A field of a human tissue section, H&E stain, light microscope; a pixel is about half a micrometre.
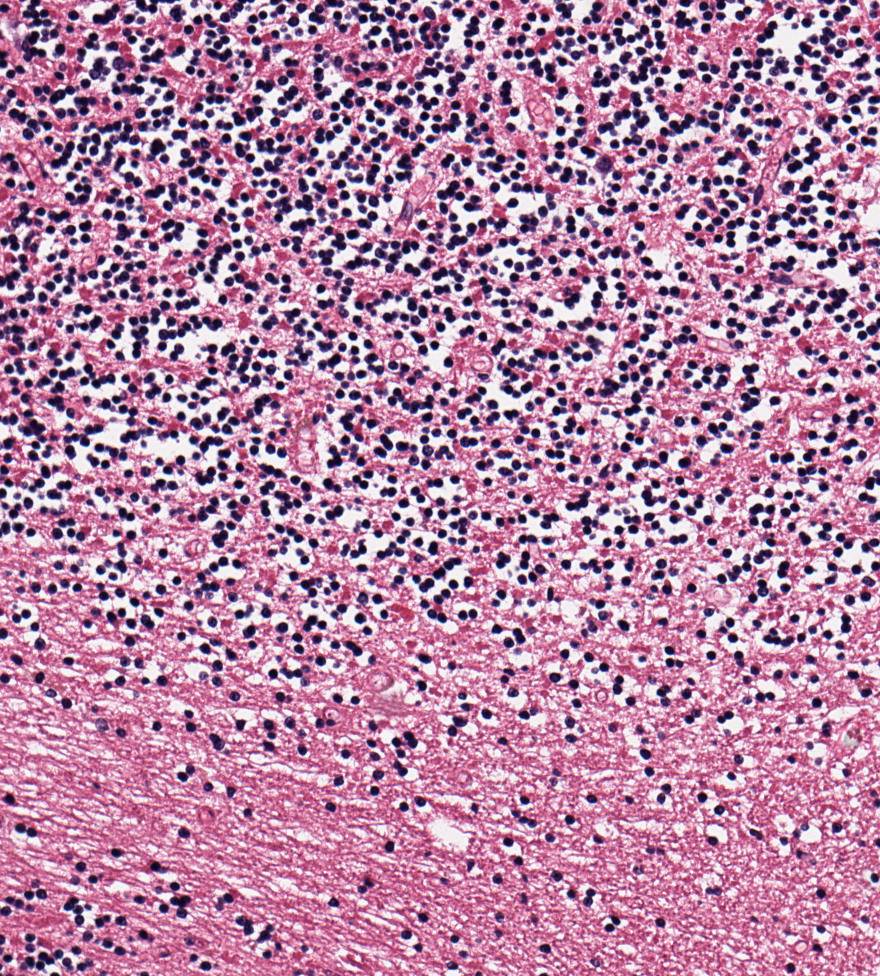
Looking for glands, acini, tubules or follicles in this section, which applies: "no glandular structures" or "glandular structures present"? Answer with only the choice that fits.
No glandular structures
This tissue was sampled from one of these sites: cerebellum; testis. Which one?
cerebellum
